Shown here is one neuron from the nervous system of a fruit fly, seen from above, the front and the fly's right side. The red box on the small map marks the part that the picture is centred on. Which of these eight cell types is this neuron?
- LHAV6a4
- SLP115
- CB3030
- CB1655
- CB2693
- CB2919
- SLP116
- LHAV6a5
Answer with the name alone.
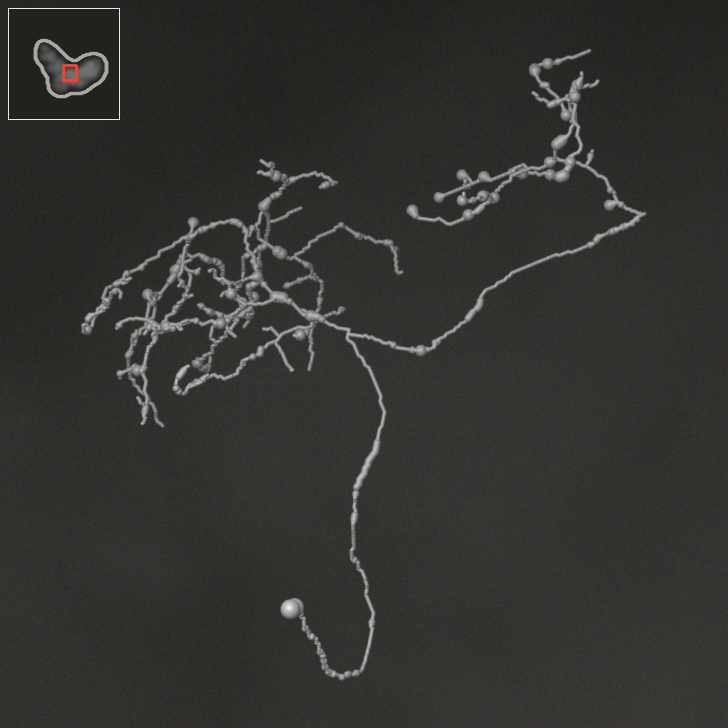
LHAV6a5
